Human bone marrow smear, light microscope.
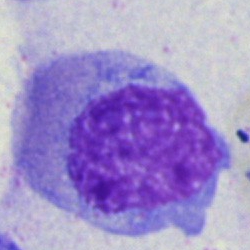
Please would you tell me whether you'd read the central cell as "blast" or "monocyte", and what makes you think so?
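Monocyte is the answer here. Notice how abundant the cytoplasm is, widest on the left side of the nucleus, which sits off-centre toward the right. The chromatin is coarse and clumped, with dark patches separated by paler spaces. The outline is rounded, with a small blunt projection at the lower right.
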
